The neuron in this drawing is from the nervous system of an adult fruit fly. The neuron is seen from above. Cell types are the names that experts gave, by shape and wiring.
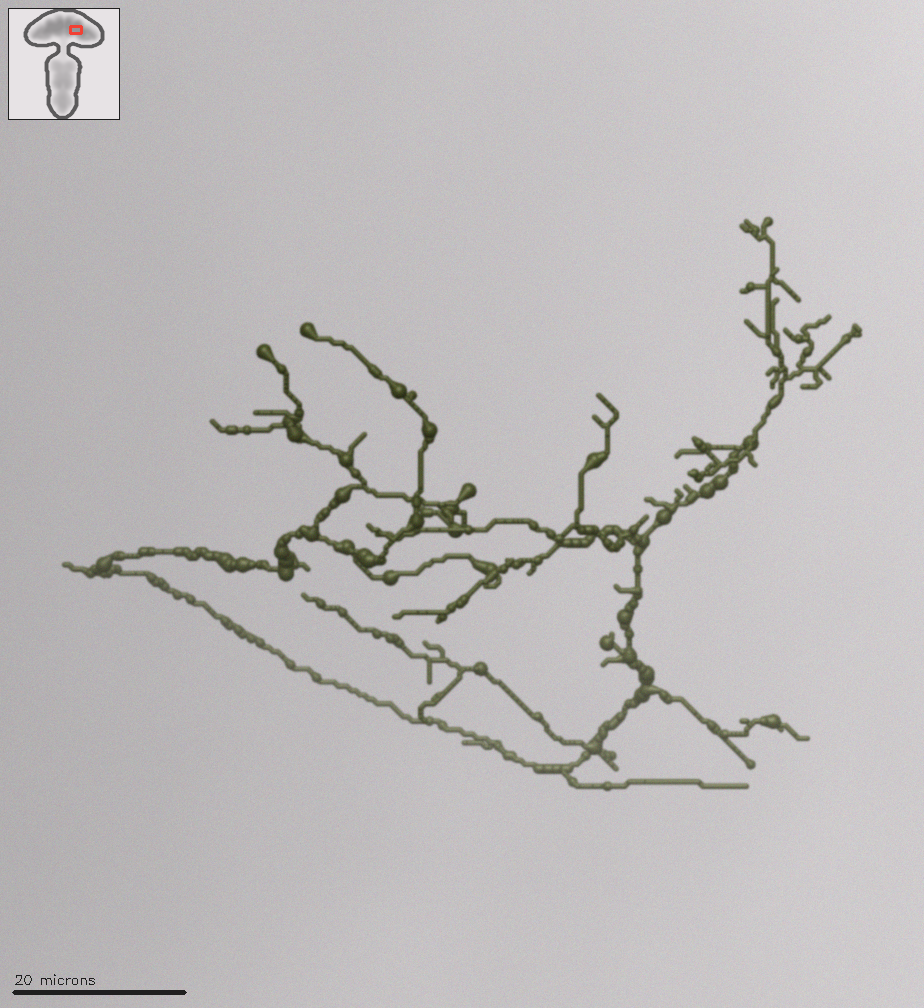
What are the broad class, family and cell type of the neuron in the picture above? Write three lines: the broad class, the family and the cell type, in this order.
central-brain intrinsic neuron
hemilineage LHp2
CB3548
